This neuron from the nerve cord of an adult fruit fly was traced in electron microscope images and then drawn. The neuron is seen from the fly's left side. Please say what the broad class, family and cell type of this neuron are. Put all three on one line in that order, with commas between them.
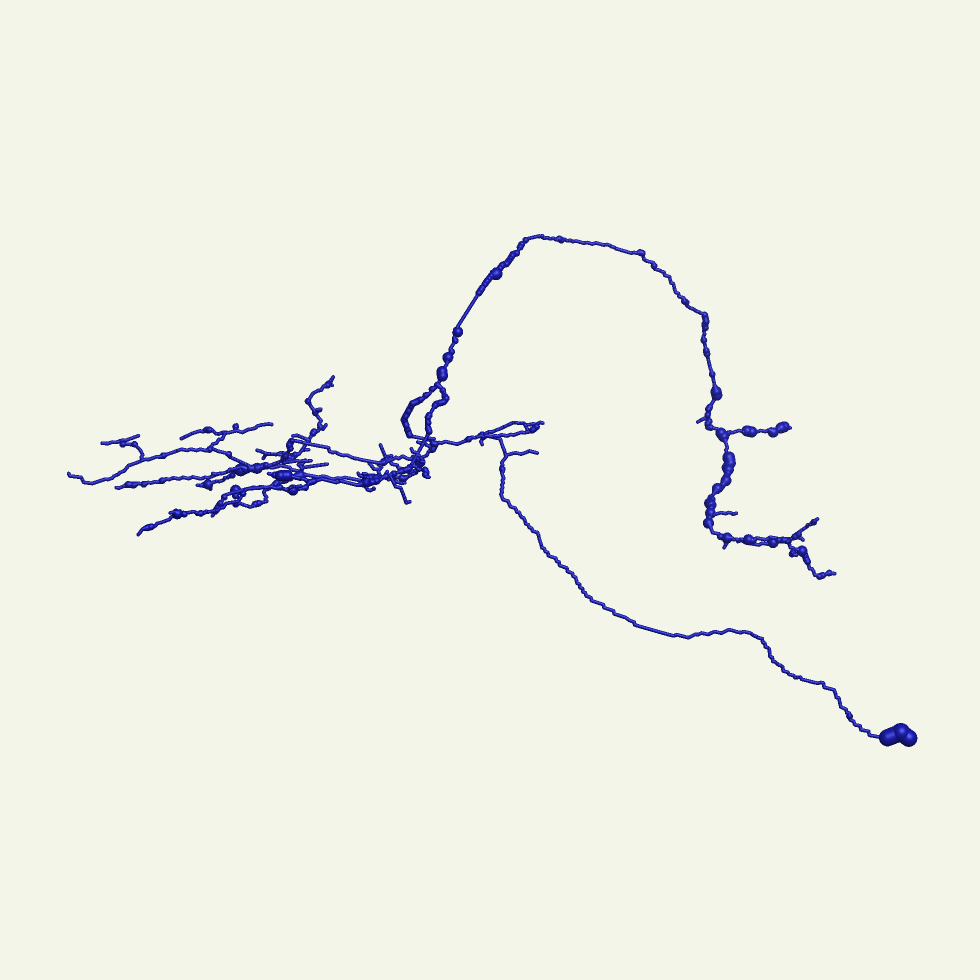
nerve-cord intrinsic neuron, hemilineage 02A, IN02A051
